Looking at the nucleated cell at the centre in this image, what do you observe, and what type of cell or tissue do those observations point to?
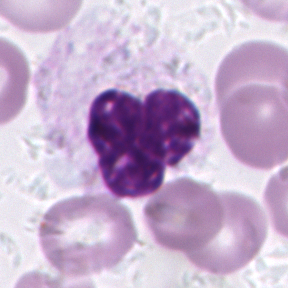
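Chromatin dark purple, densely clumped. Cytoplasm very pale, almost colourless lilac, lying mostly above and left of the nucleus. Outer cell border faint, poorly defined. Segmented neutrophil.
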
